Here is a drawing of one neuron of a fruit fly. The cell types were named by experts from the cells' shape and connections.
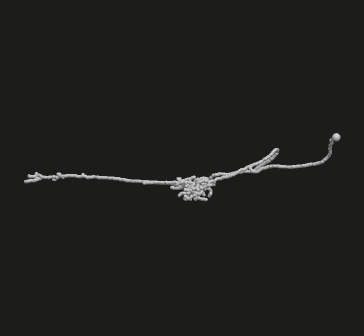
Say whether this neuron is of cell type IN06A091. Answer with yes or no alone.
yes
